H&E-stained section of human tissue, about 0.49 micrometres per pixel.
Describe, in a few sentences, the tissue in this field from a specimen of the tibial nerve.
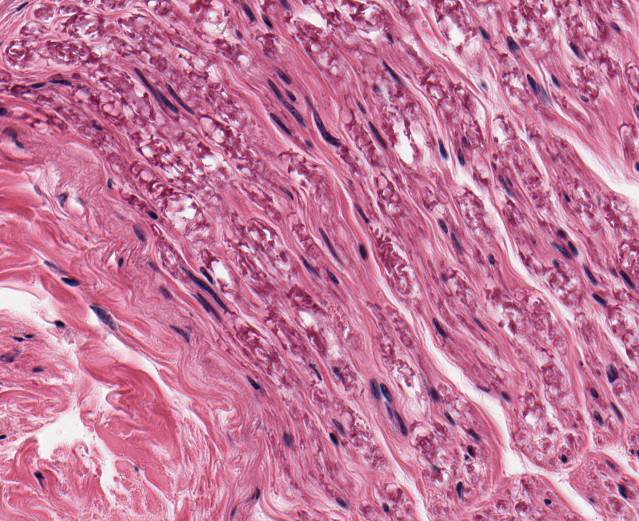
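First, the pink material within the bands has a frothy, bubbly texture, broken by many small clear spaces. Next, the lower left corner holds denser, more uniformly pink fibrous tissue, with fewer nuclei than the rest of the field. Finally, no epithelium, glands or fat cells appear anywhere.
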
